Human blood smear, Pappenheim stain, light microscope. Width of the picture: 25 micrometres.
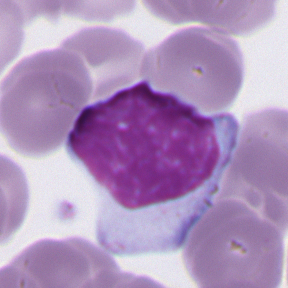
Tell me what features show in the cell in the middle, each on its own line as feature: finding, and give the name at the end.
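Nuclear extent: fills most of the cell
Cytoplasm position: mainly below and to the right of the nucleus
Nuclear outline: irregular and angular, not smoothly round
Nuclear stain: deep purple-magenta
Nuclear size: about 13 by 11 micrometres
Cytoplasm colour: very pale greyish-blue
Name: typical lymphocyte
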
